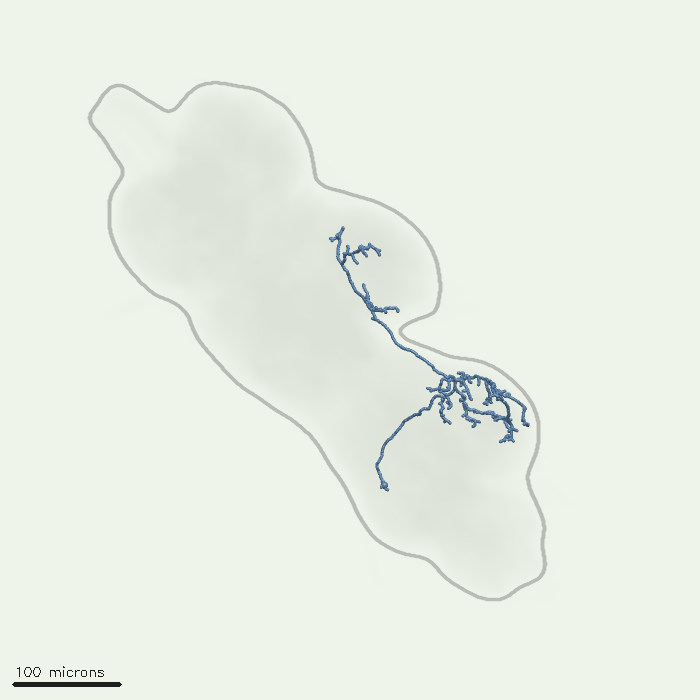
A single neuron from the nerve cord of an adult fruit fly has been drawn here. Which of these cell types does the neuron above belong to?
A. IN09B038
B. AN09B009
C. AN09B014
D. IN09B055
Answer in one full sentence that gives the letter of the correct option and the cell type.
Cell type IN09B038 is what the neuron is, as option A states.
